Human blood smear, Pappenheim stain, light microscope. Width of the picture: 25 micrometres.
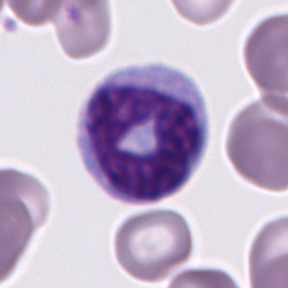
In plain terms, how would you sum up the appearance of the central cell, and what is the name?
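Notice the smooth, round outline first. In the nucleus, the chromatin is dark purple and coarsely clumped. Right at the centre of the nucleus there's a pale, roughly triangular patch. Check the cytoplasm as well: you won't find any vacuoles there. This is a monocyte.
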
